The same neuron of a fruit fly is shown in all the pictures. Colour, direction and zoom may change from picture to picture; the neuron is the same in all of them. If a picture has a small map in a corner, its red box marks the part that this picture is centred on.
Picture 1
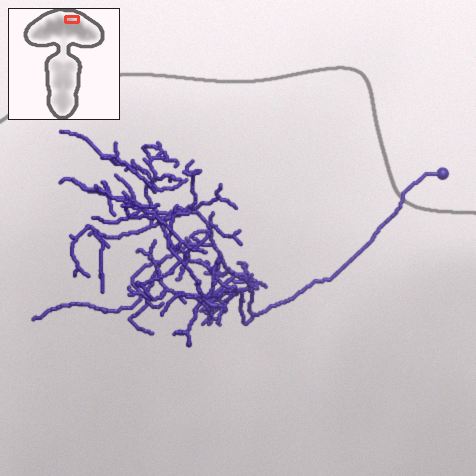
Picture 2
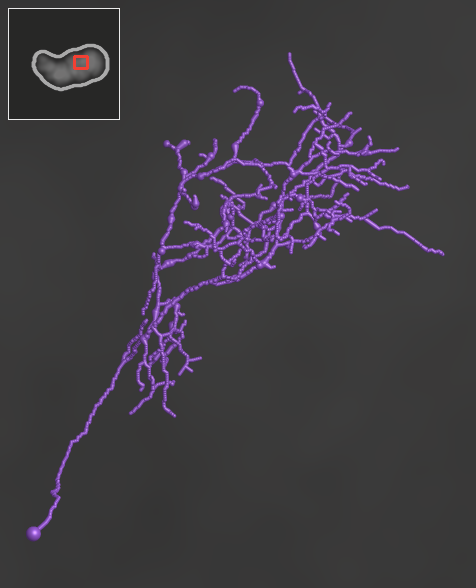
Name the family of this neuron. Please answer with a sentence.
The family is hemilineage EBa1.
